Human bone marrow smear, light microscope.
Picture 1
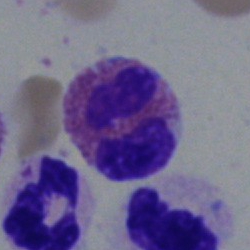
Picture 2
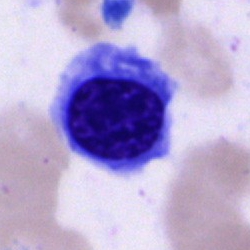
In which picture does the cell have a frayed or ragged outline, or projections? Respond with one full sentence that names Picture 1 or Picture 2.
There is a cell with a ragged or frayed outline, or projections, blebs or tags, in Picture 2.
